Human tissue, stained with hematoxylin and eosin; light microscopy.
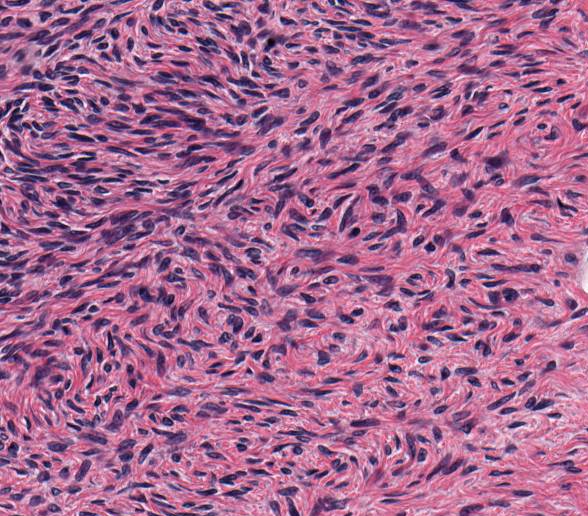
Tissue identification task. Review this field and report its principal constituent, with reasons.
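This is ovarian cortex: look how spindle cells, arranged in short, intersecting fascicles, cover the whole field.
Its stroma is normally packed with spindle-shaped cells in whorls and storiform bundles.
Notice that the cells have scant cytoplasm and indistinct borders, with wavy pink collagen fibres lying between them throughout. You'll find no epithelium or glands anywhere here.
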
